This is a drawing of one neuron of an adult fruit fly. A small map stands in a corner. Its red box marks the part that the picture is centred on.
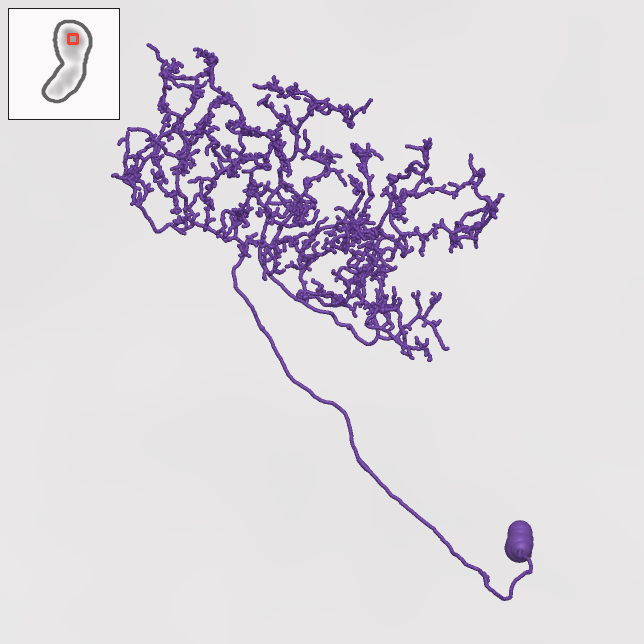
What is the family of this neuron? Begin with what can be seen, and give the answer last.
The cell body is at the lower right of the picture. The picture shows more than a hundred branch ends. It is an optic-lobe intrinsic neuron. The family is LPi.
